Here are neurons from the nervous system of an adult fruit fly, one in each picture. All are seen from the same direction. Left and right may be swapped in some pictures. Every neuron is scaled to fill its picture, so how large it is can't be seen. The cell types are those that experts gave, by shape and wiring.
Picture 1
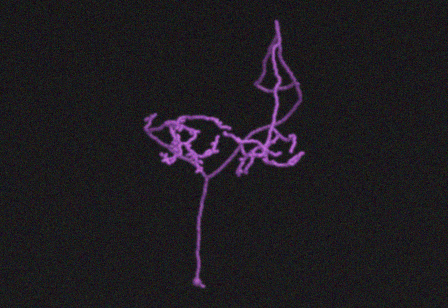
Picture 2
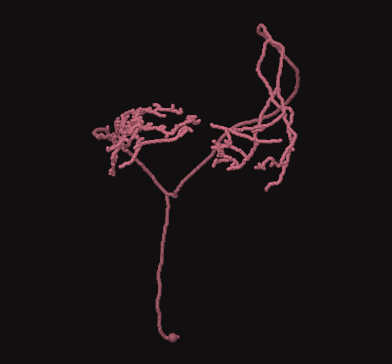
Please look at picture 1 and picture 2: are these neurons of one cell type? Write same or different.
same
